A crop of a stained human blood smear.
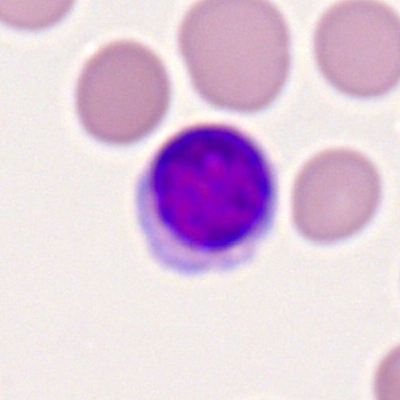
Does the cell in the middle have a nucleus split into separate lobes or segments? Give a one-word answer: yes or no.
No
